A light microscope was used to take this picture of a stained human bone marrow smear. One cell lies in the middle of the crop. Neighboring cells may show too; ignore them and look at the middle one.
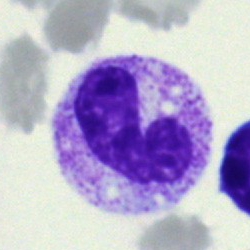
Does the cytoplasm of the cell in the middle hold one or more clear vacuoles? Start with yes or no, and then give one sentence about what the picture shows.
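Yes. Several small clear vacuoles lie in the cytoplasm.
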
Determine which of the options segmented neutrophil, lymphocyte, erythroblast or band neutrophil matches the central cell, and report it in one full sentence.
As for the central cell, it is a band neutrophil.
